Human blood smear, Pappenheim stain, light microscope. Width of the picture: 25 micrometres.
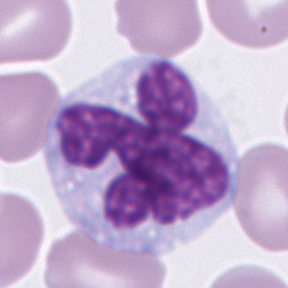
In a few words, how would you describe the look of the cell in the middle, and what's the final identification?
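The outline of the cell is round and smooth, and its surface bears no projections. Only sparse, very fine granules appear in the cytoplasm, along with a few tiny clear spots. The name of this cell is monocyte.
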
